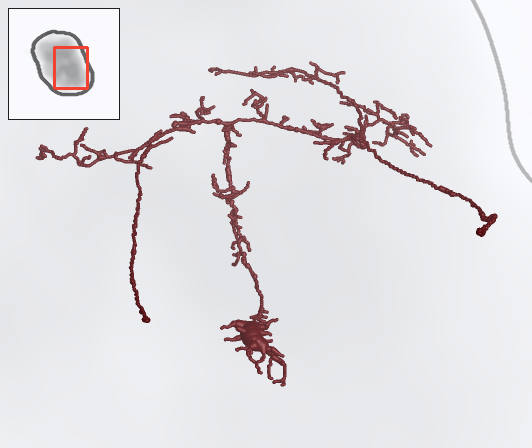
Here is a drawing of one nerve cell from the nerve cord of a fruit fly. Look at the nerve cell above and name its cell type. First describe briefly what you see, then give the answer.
Dozens of branch ends can be seen. As drawn here it is wider than it is tall. Its broad class is efferent neuron of the nerve cord. The cell type is EN00B024.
